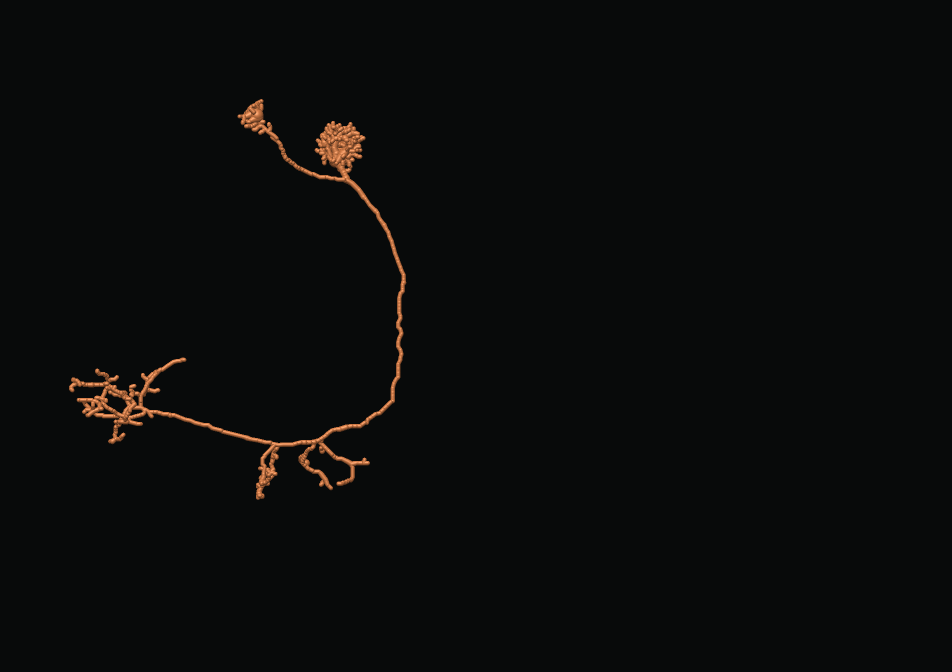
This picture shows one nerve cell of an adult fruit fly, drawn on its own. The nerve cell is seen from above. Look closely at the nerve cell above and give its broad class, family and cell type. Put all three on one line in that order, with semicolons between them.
central-brain intrinsic neuron; hemilineage ALl1_ventral; VA4_lPN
